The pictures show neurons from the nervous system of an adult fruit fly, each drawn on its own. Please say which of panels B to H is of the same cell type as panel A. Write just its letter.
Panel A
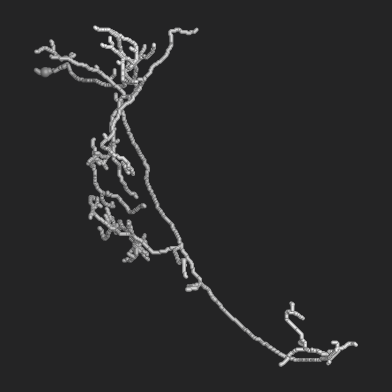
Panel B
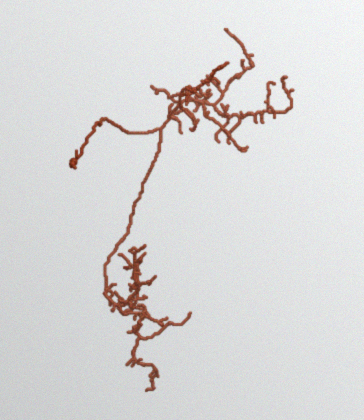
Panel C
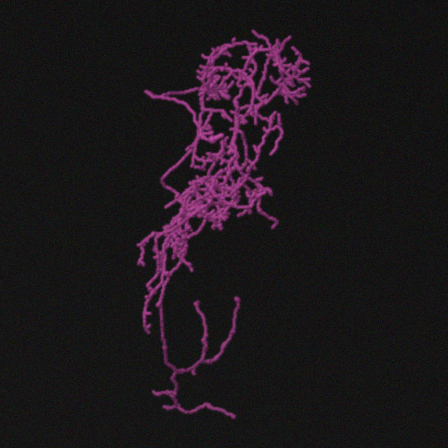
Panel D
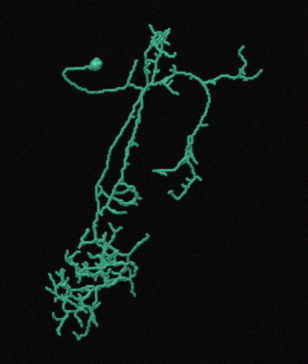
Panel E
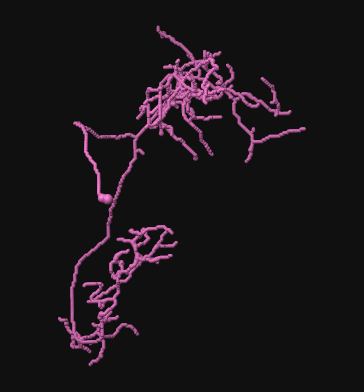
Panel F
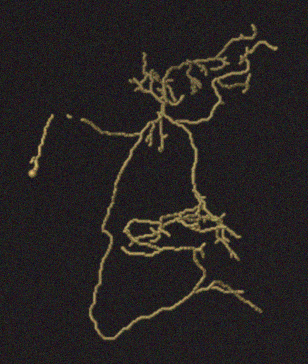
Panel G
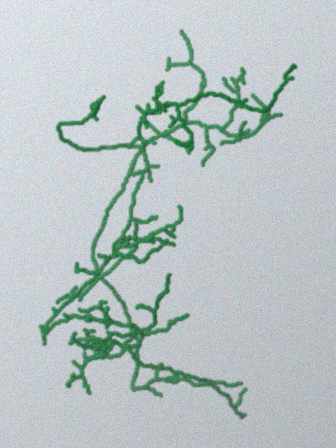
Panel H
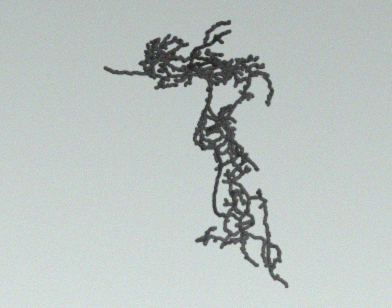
G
